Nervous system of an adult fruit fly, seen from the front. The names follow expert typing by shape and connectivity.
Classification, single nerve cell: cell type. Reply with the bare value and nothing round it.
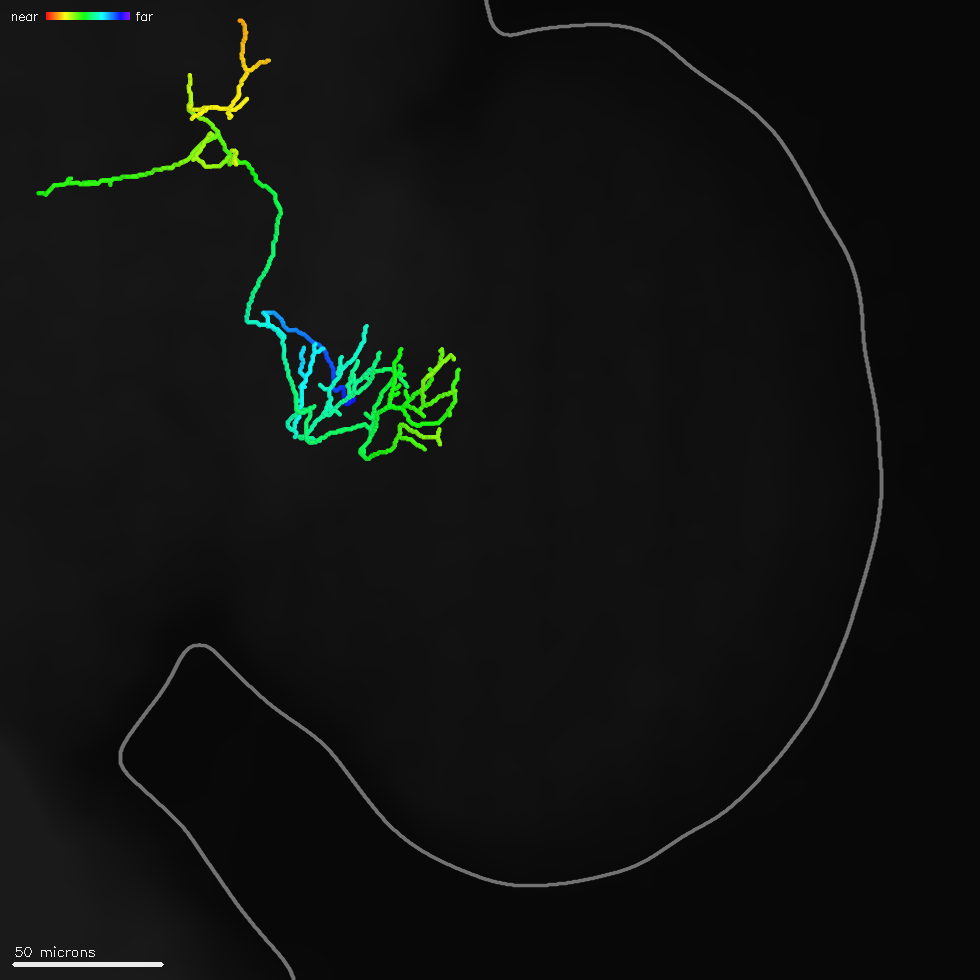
LC41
